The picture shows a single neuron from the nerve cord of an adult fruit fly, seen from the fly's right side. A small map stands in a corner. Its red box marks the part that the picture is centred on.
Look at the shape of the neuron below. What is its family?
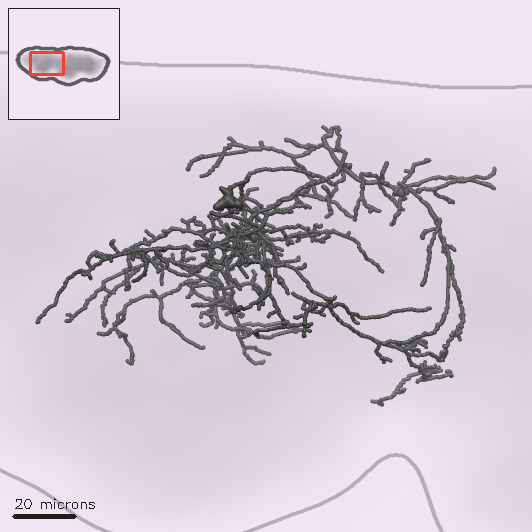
hemilineage 19A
